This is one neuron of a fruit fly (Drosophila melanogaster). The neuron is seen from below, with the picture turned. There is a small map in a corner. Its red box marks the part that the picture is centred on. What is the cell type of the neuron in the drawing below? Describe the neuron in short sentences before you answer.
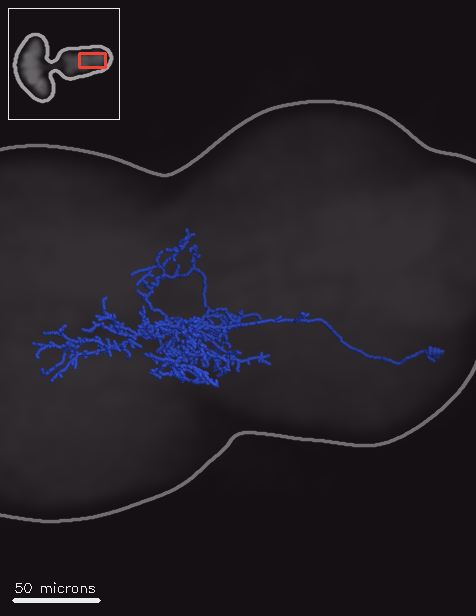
Its cell body lies on the right of the picture. From left to right in the picture it spans about 250 microns. Dozens of branch ends can be seen. Its broad class is nerve-cord intrinsic neuron. It is of cell type IN06A025.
